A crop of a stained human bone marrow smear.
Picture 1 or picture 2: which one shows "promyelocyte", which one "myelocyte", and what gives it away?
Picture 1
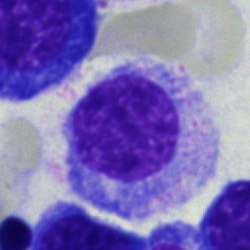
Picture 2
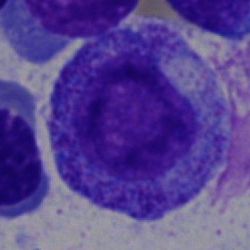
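Picture 1 shows a myelocyte, and picture 2 shows a promyelocyte.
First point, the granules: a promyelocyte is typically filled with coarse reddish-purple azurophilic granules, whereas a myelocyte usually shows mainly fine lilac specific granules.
Accordingly, the cytoplasm in picture 2 is crowded with many purple granules, while in picture 1 fine pink-red granules are only scattered through it. Second point, the nucleus: in picture 1 it sits off-centre toward the upper left, its dark purple chromatin mottled and somewhat clumped; in picture 2 it stains deep purple with a few paler spots near its centre. Third point, the cytoplasm of picture 2: a wide rim surrounds the nucleus on all sides, with a paler, less granular area to its upper right.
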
